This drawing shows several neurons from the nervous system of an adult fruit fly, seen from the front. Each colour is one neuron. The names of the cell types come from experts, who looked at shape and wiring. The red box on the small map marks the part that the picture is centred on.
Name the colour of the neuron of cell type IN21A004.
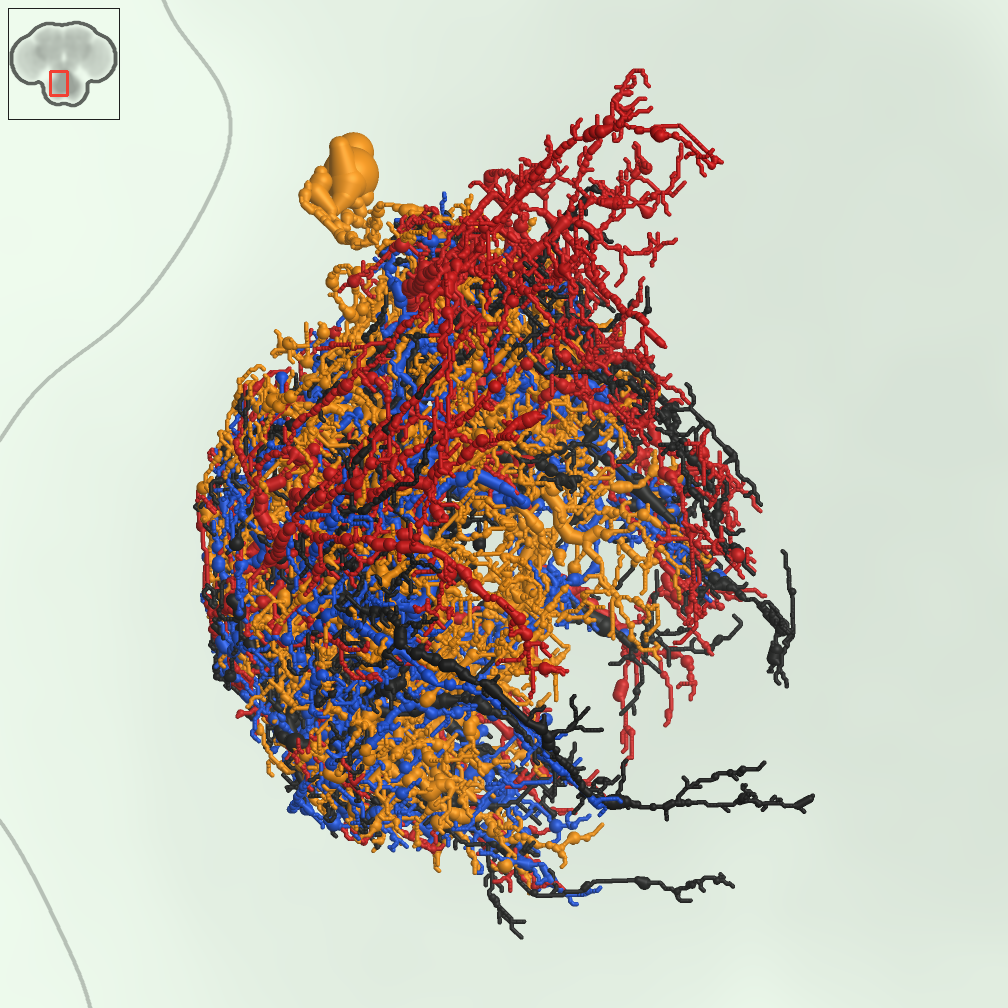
black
